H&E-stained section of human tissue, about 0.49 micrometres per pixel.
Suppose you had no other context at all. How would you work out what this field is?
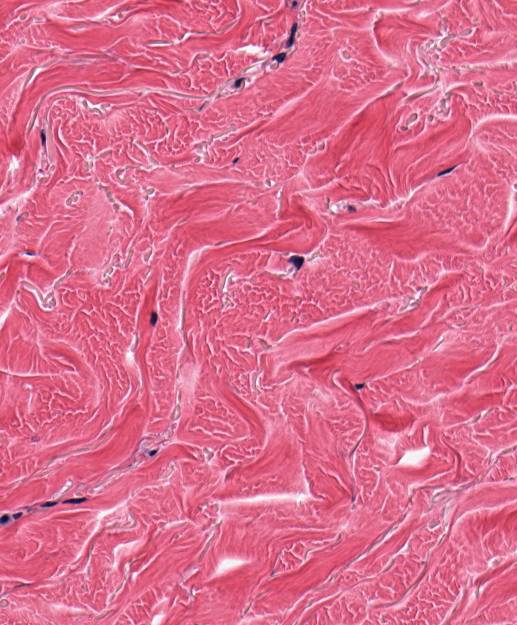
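This looks to me like dermis. What settles it, I think, is thick, pink-staining collagen bundles filling the whole field and running in many directions.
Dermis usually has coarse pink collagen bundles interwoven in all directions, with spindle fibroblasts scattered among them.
The nuclei here are few, thin, elongated and dark, as in fibroblasts, and they sit in the narrow spaces between bundles rather than inside them.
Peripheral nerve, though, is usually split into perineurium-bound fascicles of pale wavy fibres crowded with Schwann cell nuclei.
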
